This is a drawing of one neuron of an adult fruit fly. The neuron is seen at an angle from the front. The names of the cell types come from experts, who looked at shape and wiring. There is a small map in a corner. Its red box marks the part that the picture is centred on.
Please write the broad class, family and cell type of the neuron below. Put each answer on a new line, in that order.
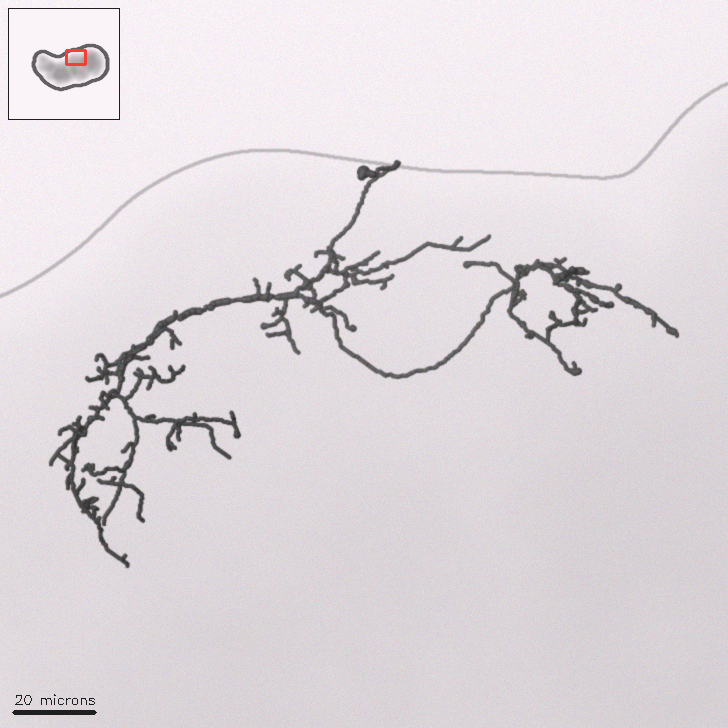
central-brain intrinsic neuron
hemilineage SMPpd1
CB3261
